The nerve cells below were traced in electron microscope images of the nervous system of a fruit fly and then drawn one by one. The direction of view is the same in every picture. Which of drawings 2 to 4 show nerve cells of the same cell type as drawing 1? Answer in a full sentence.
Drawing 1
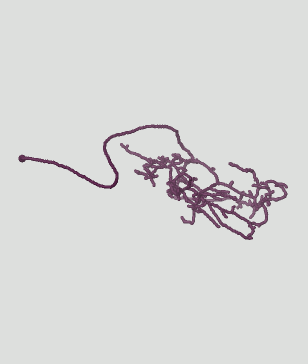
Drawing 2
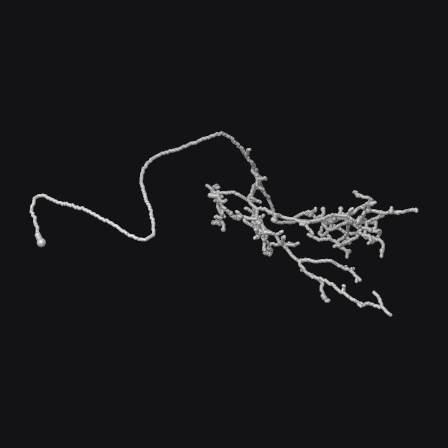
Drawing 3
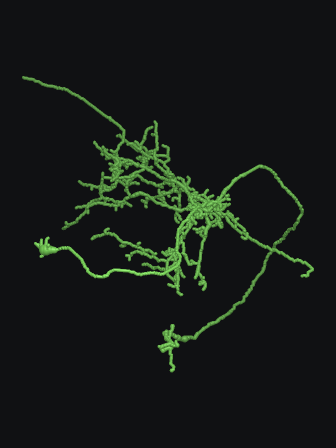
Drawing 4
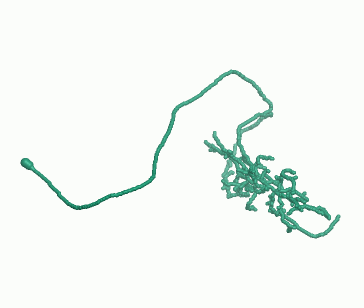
Drawing 2 is of the same cell type.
